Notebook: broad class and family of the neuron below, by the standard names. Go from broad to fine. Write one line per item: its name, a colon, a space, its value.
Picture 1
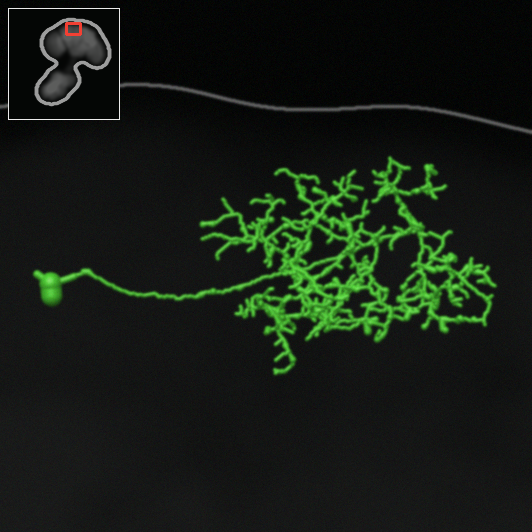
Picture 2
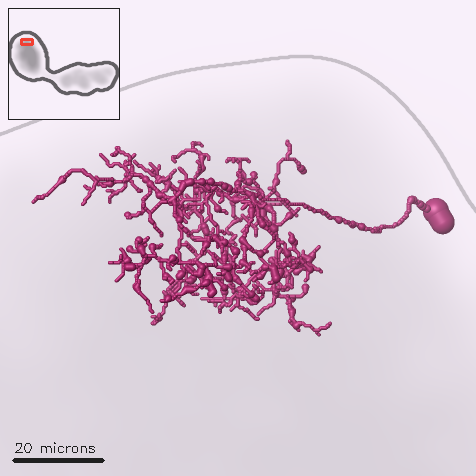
broad class: central-brain intrinsic neuron
family: hemilineage SMPpd2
